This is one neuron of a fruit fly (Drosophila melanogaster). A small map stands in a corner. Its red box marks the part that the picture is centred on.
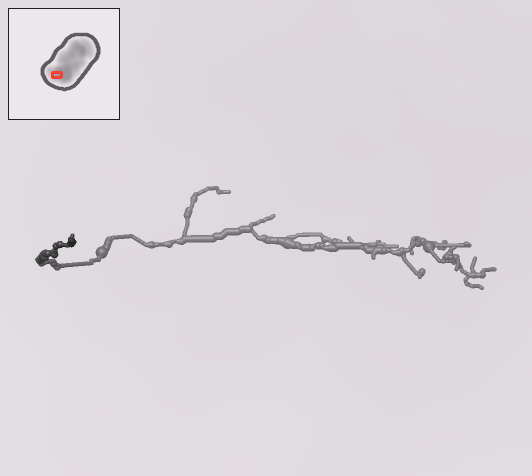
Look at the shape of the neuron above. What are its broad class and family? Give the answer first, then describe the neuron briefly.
Its broad class is sensory neuron entering the nerve cord. The name of its family is class mechanosensory tactile. No cell body is drawn. As drawn here it is more than twice as wide as it is tall.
